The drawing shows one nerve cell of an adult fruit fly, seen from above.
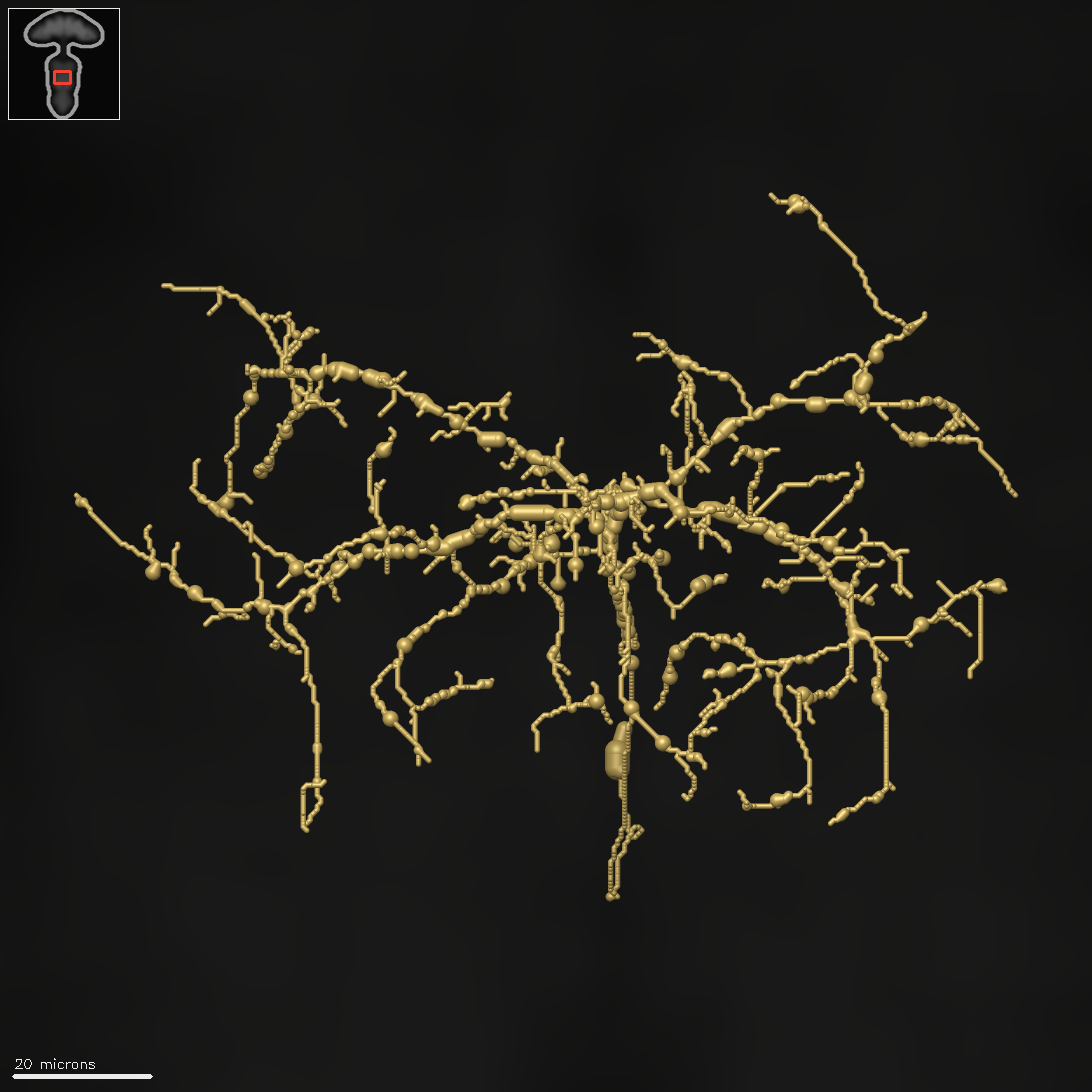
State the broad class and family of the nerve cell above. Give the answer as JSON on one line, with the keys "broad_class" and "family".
{"broad_class": "nerve-cord intrinsic neuron", "family": "hemilineage 00A"}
